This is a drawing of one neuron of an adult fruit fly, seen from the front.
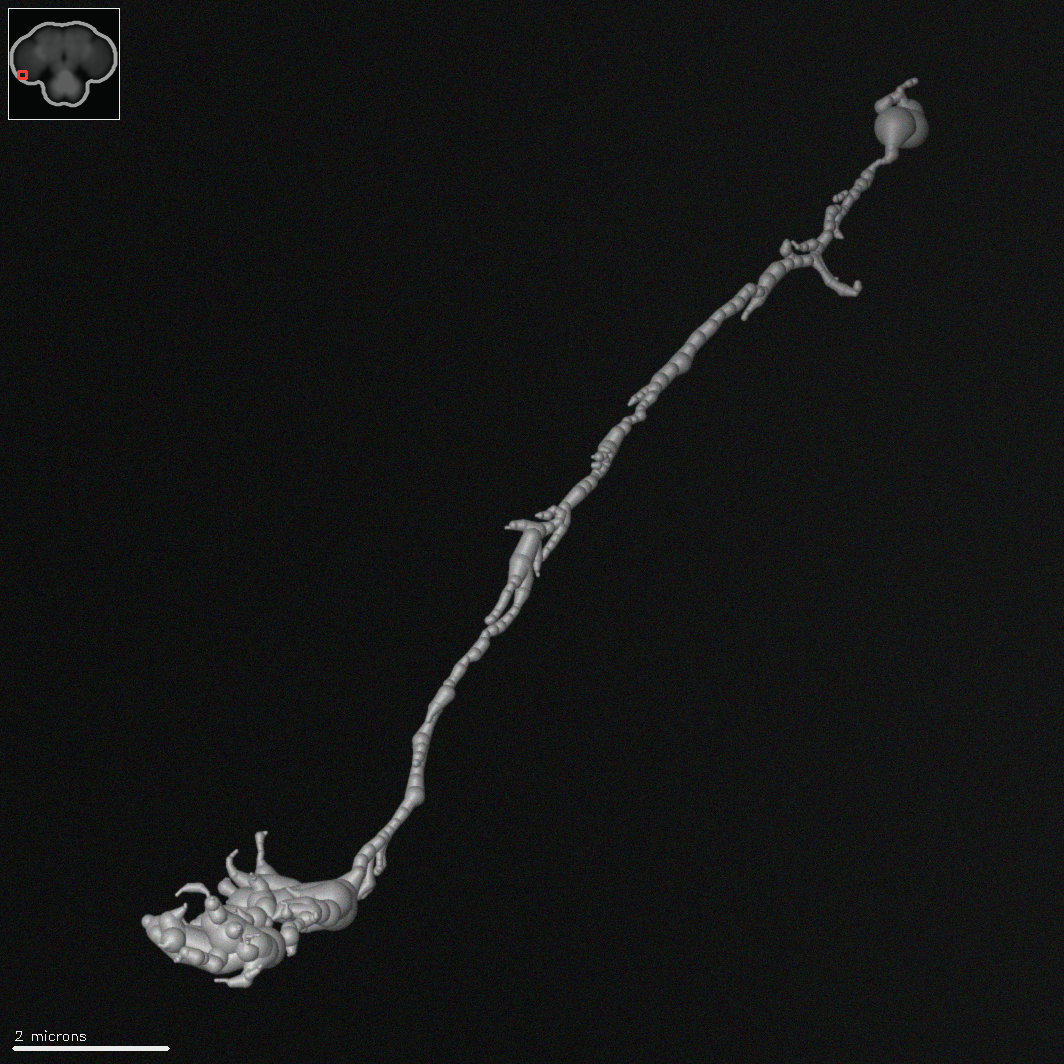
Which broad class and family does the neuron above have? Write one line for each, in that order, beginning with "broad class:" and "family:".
broad class: photoreceptor or other optic-lobe sensory neuron
family: class visual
